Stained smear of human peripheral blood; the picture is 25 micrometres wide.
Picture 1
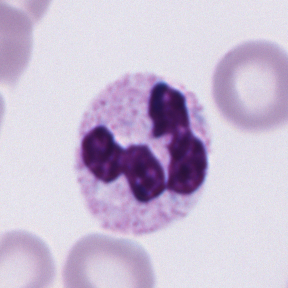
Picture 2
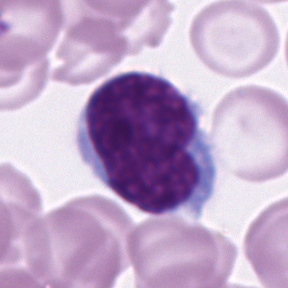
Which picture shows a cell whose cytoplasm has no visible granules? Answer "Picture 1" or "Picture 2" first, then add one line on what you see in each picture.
Picture 2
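Picture 1: Fine pinkish-violet granules are scattered evenly through the cytoplasm.
Picture 2: No granules can be seen in the cytoplasm.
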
